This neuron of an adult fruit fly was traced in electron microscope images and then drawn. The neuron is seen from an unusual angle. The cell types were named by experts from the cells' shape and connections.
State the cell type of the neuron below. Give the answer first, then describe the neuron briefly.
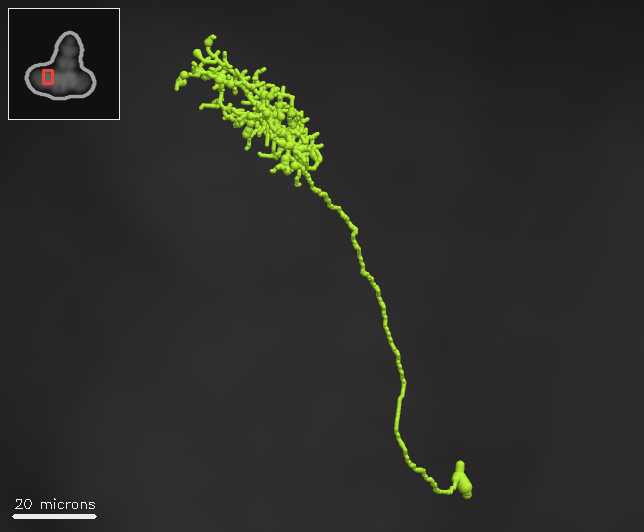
Its cell type is Li14. Its broad class is optic-lobe intrinsic neuron. Its cell body lies at the lower right of the picture. By the scale bar it is about 110 microns tall in this view. The picture shows dozens of branch ends.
